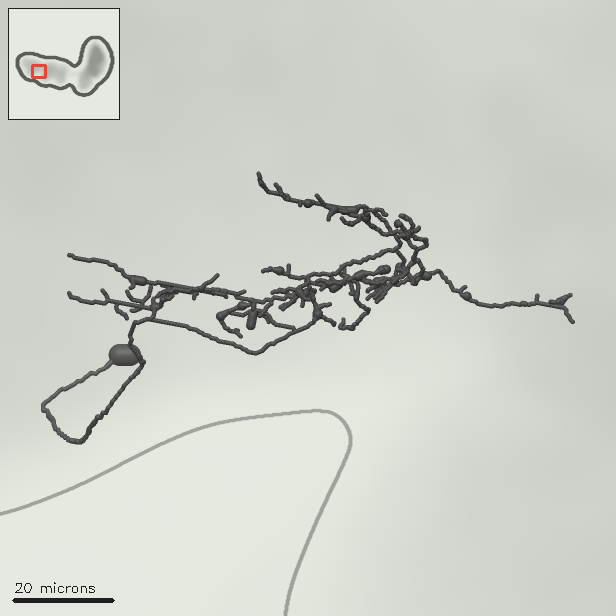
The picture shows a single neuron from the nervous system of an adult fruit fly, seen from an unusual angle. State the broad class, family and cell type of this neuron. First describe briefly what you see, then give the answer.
It is in the nerve cord and does not reach the brain. By the scale bar it is about 110 microns wide in this view. Dozens of branch ends can be seen. It is a nerve-cord intrinsic neuron. The family is hemilineage 09A. The cell type is IN09A094.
